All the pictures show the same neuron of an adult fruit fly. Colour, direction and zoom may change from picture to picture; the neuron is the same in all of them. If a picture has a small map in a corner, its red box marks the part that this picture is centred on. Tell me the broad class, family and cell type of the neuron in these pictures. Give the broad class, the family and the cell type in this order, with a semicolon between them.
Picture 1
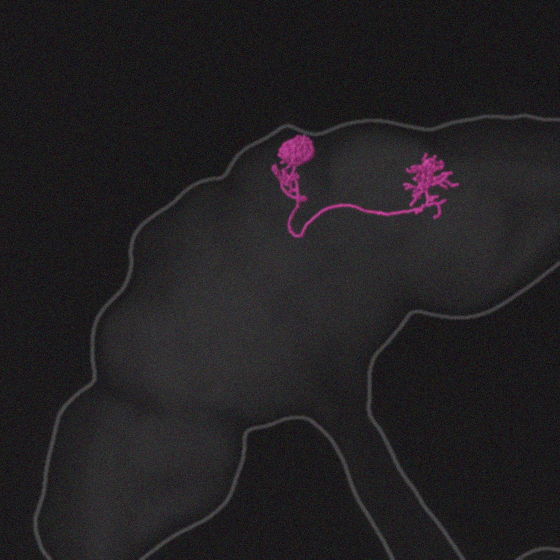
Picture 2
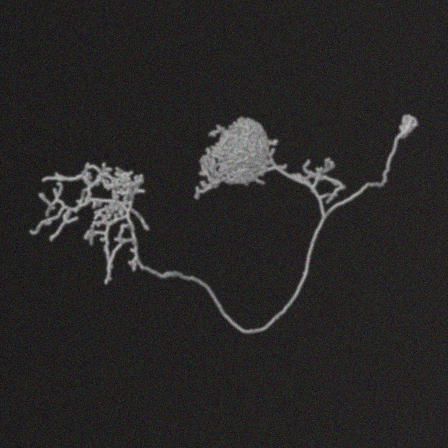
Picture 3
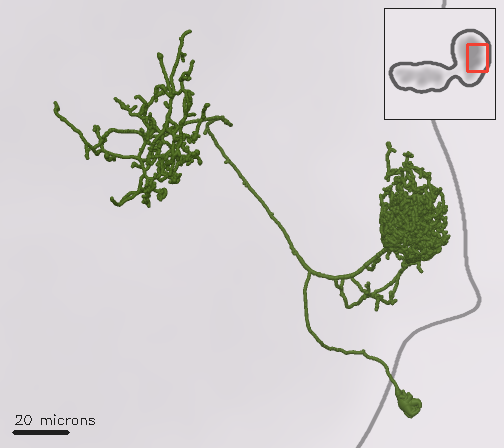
central-brain intrinsic neuron; hemilineage ALv1; DA1_vPN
